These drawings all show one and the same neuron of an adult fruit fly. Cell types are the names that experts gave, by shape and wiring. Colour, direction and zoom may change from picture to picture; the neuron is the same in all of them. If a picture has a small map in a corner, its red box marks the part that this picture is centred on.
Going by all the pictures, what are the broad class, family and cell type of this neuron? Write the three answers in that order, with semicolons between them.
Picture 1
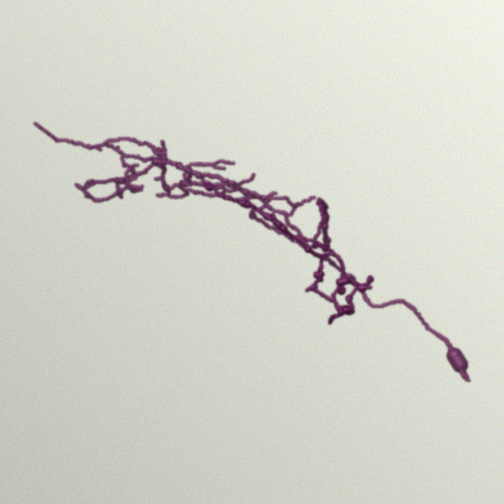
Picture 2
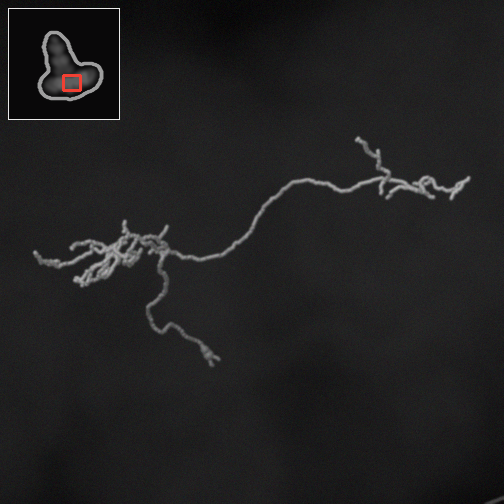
central-brain intrinsic neuron; hemilineage LB3; GNG325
